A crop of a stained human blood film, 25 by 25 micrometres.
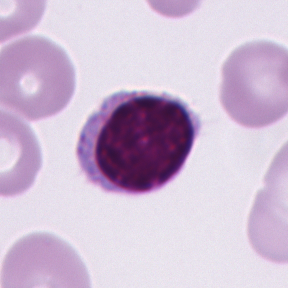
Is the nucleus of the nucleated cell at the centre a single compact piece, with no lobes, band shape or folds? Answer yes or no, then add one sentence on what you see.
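Yes. The nucleus is round to oval with a smooth outline and no indentation or lobes.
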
